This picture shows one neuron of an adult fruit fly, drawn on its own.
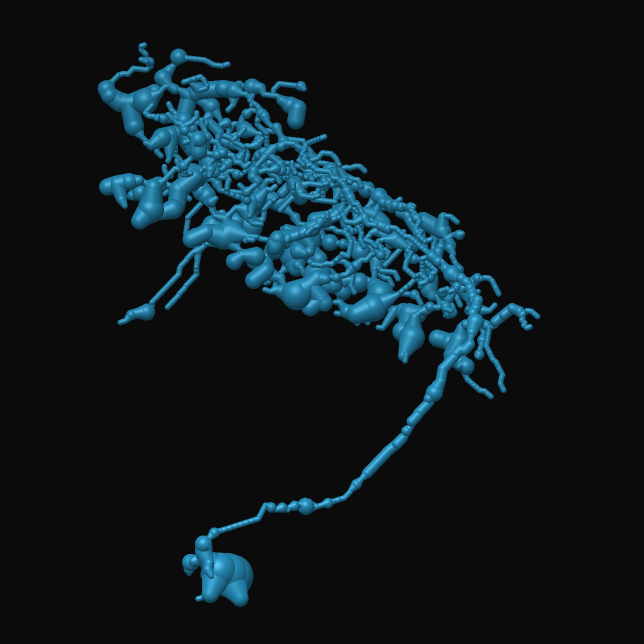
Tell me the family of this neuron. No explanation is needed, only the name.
Dm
